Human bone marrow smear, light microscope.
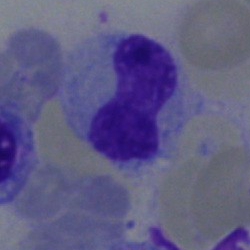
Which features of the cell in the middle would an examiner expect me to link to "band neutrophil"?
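For this band neutrophil, what fits is the chromatin, which is dense and stains dark purple.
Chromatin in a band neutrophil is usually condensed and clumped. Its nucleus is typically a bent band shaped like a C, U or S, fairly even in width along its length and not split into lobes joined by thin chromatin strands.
Here the nucleus runs from the upper right of the cell down to the lower left. Otherwise the outline is roughly round, and a moderate rim of pale grey-blue cytoplasm surrounds the nucleus.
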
